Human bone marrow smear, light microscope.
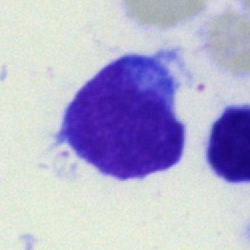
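Blast, the central cell in this stained bone marrow smear: its outline is irregular rather than smoothly round, and a paler, lighter-blue zone sits at the top. You won't find distinct granules anywhere in it. Note the faint, wispy bluish fragments trailing from its lower left edge.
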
